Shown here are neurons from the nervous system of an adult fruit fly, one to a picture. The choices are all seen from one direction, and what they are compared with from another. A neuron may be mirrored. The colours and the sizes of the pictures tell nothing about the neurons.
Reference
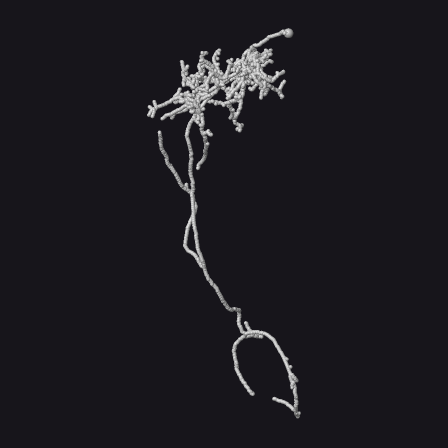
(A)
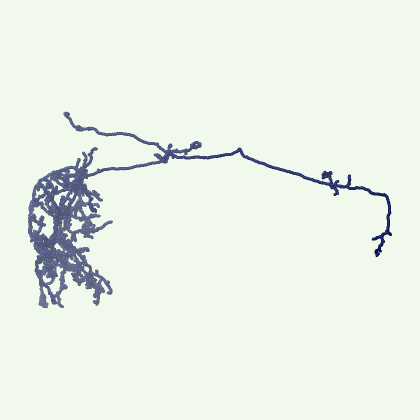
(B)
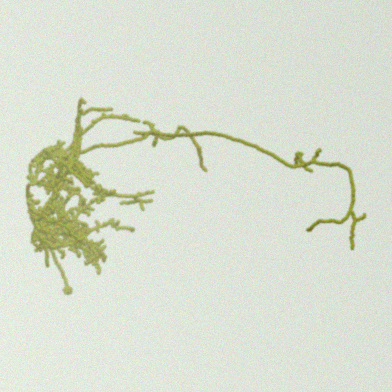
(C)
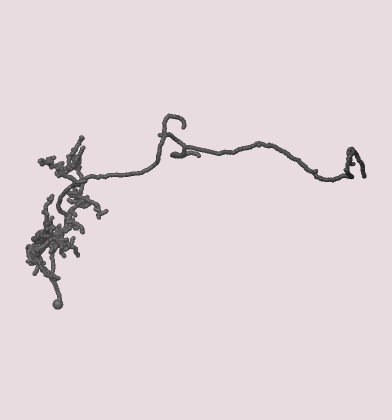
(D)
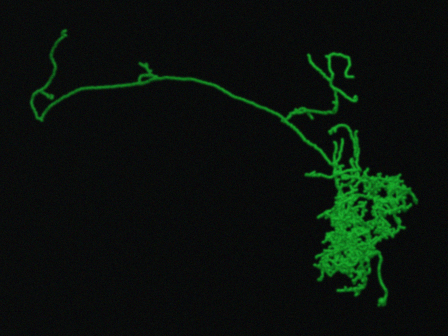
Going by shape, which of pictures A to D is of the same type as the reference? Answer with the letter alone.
D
